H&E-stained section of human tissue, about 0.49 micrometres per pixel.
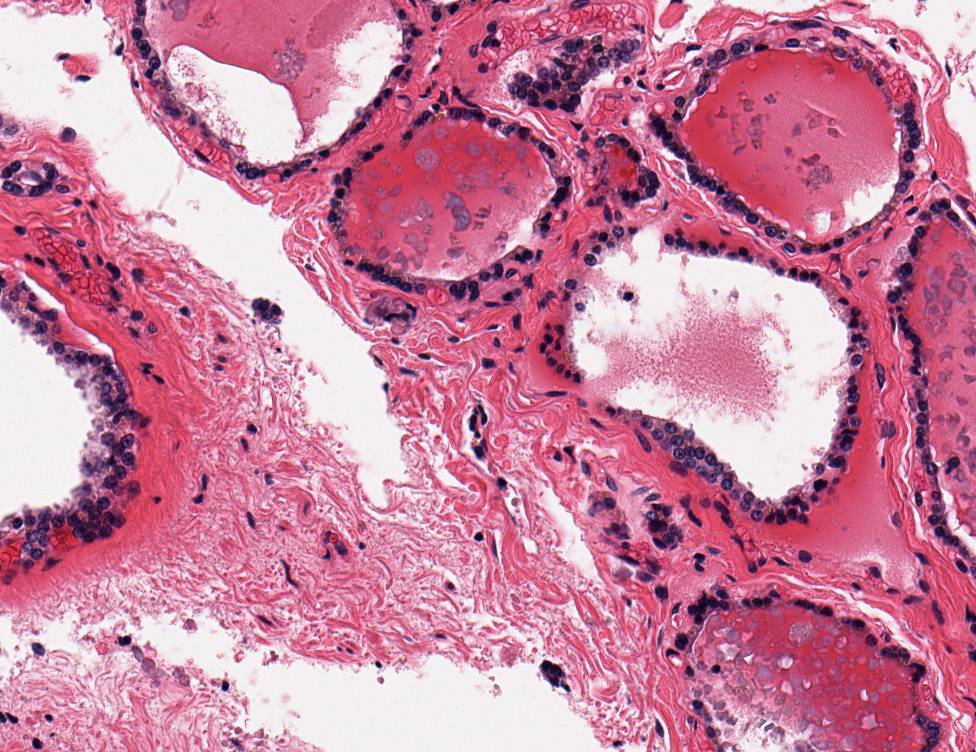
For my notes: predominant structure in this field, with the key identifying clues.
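I'd say this is thyroid follicle. Rounded to oval spaces pack the upper and right parts, separated by thin fibrous septa, most of them filled with pink material.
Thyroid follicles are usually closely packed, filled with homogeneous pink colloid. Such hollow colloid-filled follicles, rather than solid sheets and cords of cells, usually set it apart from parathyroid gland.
The lining cells have scant cytoplasm, so their dark nuclei sit close together. Lower left: loose, wavy pink collagen fibres.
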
